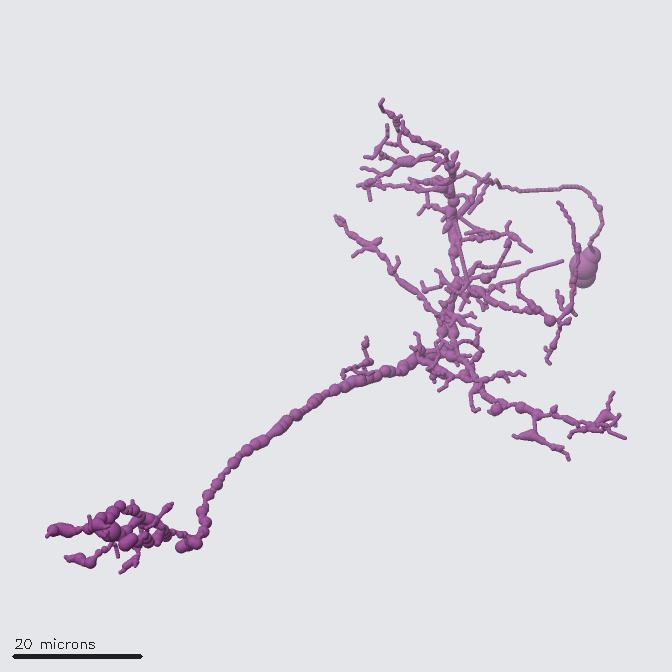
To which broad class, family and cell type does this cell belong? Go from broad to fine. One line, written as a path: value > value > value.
nerve-cord intrinsic neuron > hemilineage 19A > IN19A070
